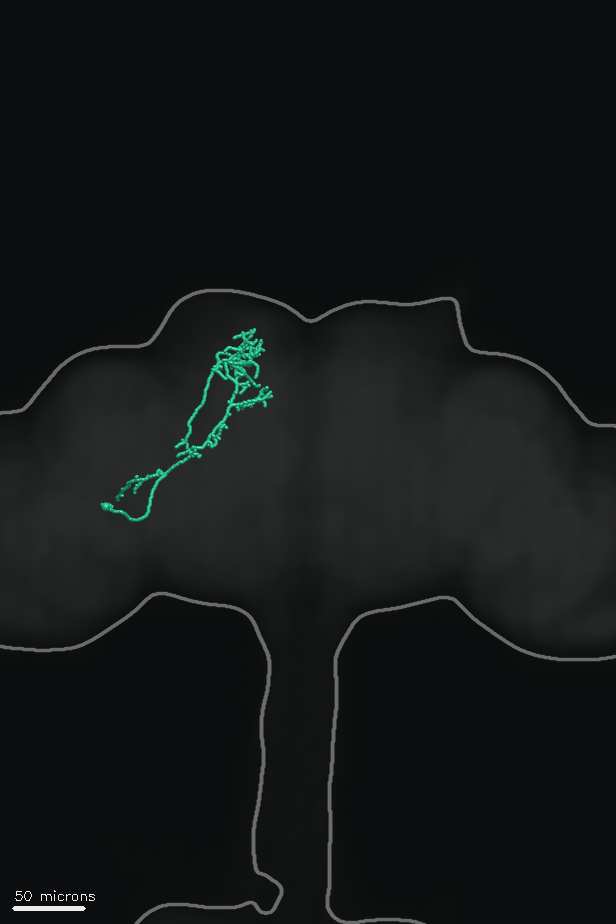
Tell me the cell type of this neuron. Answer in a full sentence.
The cell type is CB1151.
